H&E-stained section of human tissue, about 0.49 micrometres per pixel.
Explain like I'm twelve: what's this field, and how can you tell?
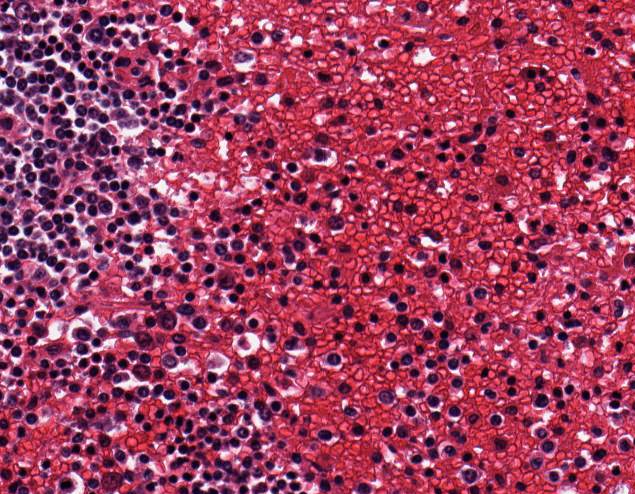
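The field mainly shows red pulp of the spleen. Over the centre and right, red blood cells are packed tightly together and fill almost all the space.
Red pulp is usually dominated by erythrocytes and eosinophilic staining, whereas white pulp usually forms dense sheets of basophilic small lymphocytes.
On the left lies a crowded zone of lymphocytes with small, round, densely dark nuclei and scant cytoplasm. The two zones merge gradually, with no sharp dividing line.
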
